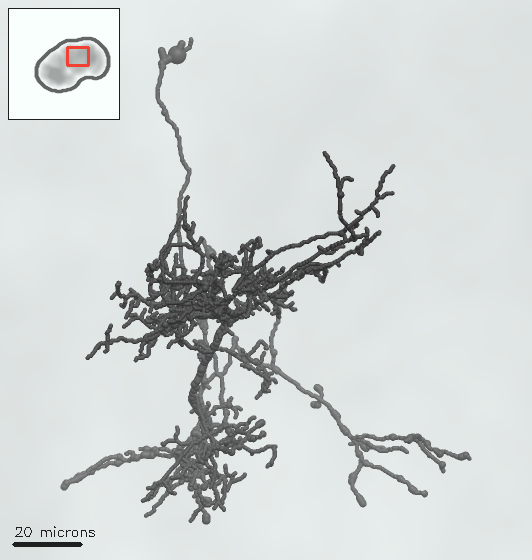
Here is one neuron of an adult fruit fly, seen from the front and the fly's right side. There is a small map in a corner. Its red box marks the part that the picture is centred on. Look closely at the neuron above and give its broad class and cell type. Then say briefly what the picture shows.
Its broad class is central-brain intrinsic neuron. Its cell type is VES054. From top to bottom in the picture it spans about 150 microns. As drawn here it is about as wide as it is tall.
